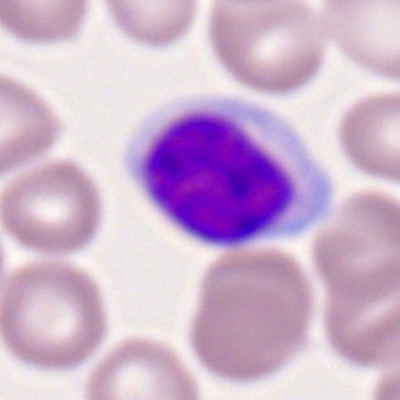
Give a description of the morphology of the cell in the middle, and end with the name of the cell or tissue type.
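First, the nucleus: it fills most of the cell, and its chromatin is dark purple and coarsely clumped. Next, the cytoplasm: only a narrow rim of it remains, pale blue in colour. Last, the width of that rim: it is wider on the right side than on the left. This is a lymphocyte.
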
